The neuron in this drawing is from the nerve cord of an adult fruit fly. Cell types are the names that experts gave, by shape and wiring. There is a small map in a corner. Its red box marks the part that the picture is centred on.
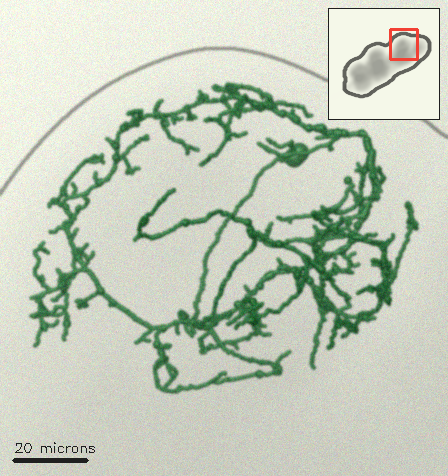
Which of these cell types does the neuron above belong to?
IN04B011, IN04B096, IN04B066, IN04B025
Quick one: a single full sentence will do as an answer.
The neuron has IN04B096 as its cell type.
